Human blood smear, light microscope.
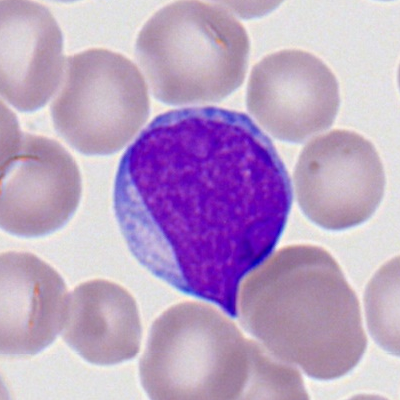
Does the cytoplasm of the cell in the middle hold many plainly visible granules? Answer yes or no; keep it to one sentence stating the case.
No, the cytoplasm does not hold many granules; none are visible in it.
